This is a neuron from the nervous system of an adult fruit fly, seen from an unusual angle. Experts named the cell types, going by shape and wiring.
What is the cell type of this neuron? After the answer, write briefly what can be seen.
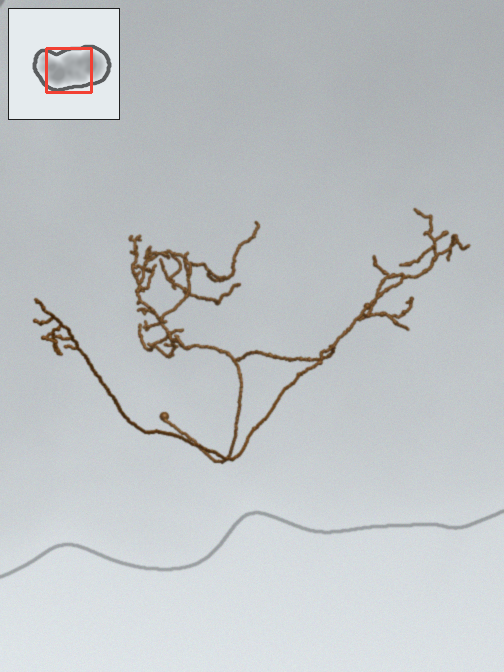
Its cell type is DNge094. Its broad class is descending neuron. As drawn here it is wider than it is tall.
